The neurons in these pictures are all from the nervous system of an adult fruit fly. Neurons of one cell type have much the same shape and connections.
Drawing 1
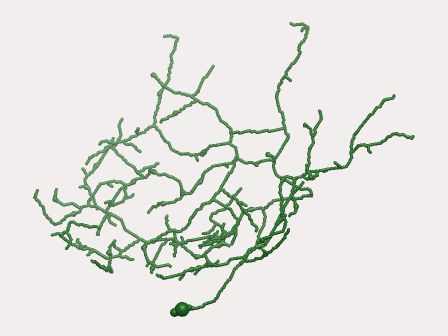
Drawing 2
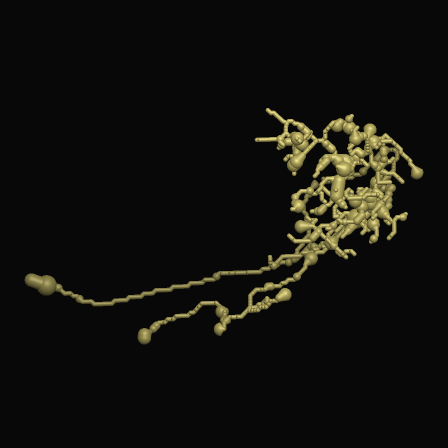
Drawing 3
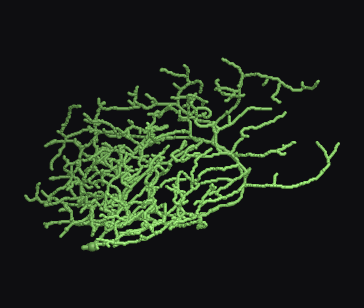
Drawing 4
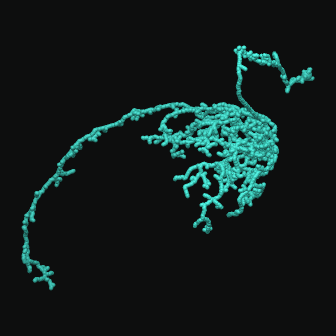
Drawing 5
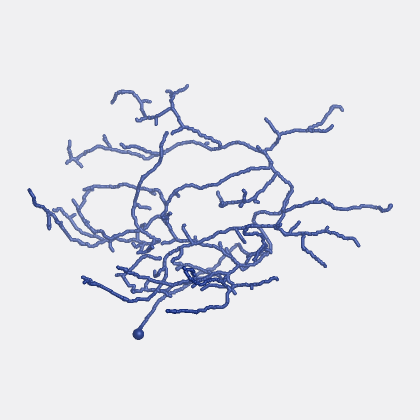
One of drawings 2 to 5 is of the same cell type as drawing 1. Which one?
Drawing 5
